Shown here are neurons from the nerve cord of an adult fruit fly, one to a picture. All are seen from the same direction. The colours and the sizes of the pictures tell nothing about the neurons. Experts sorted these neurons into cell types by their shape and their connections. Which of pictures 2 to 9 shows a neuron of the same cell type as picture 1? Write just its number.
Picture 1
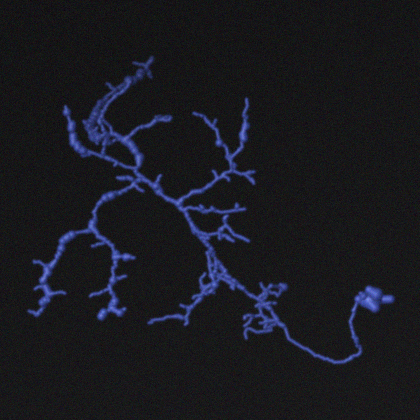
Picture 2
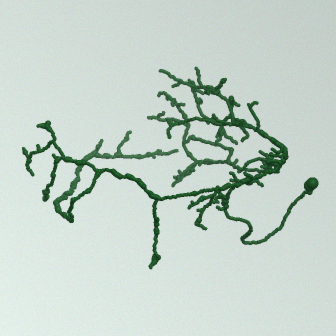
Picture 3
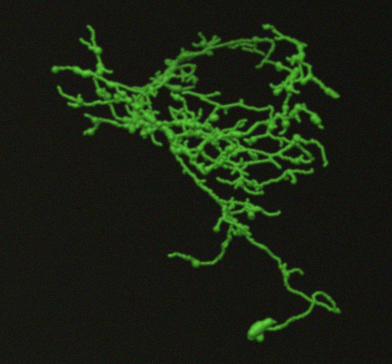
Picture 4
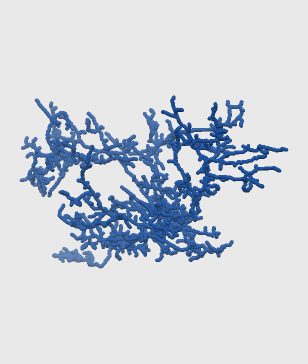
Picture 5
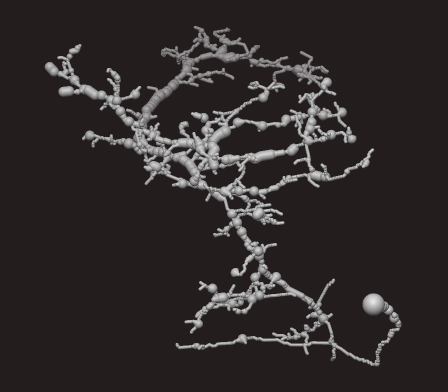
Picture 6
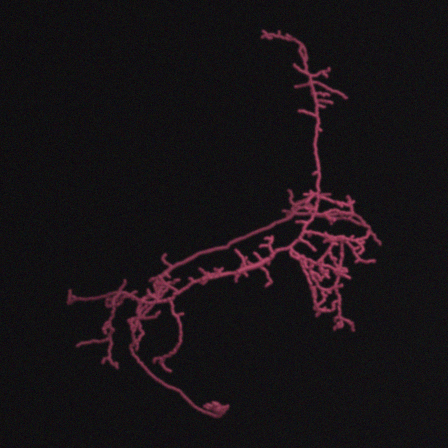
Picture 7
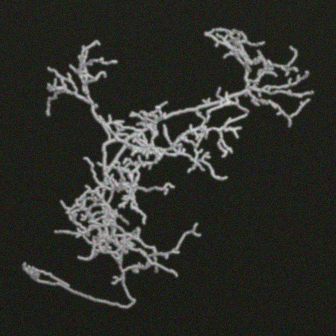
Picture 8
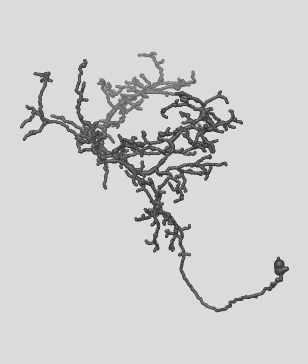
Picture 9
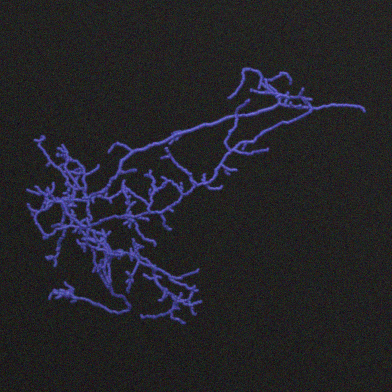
5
